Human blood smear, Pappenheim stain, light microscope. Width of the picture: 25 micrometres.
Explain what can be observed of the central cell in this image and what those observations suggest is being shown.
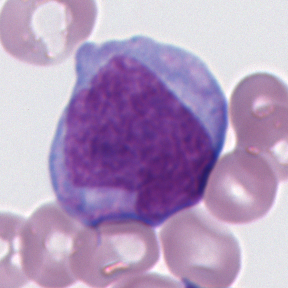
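Outline: broadly rounded, margin slightly irregular. Nucleus: fills most of the cell and comes close to the cell edge at the lower right. Chromatin: finely stippled, with no coarse dark clumps. Name: atypical promyelocyte.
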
